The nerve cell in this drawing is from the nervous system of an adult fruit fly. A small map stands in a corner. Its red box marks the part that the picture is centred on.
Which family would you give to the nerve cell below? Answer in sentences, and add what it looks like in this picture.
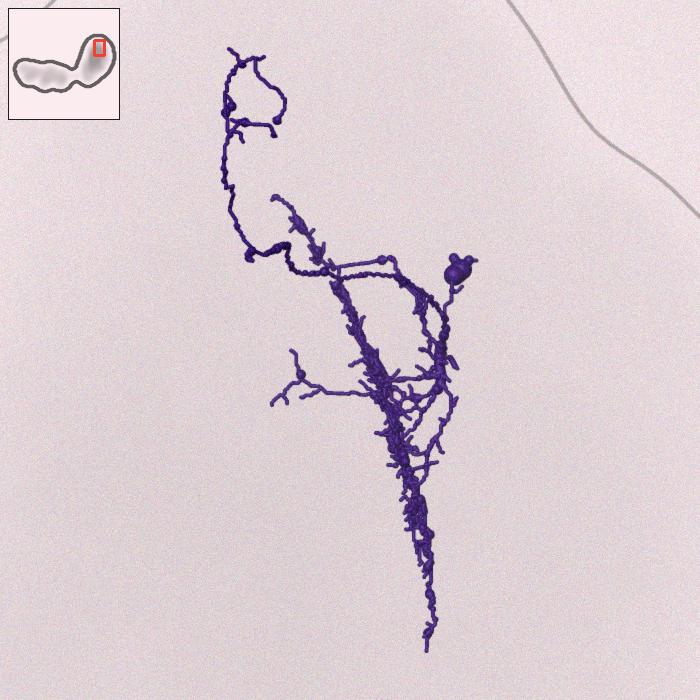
Its family is Lawf. It is an optic-lobe intrinsic neuron. Dozens of branch ends can be seen. As drawn here it is taller than it is wide.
